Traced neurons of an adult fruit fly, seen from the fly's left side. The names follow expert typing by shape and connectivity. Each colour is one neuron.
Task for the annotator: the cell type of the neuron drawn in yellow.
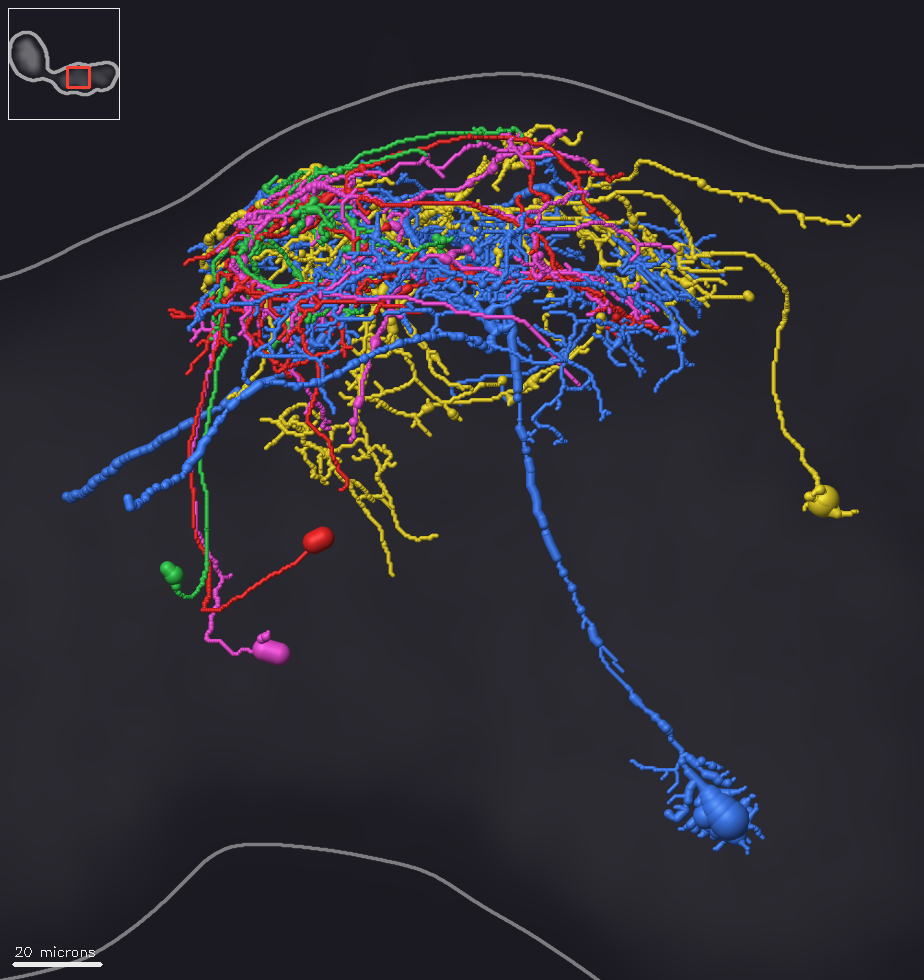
IN03B046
